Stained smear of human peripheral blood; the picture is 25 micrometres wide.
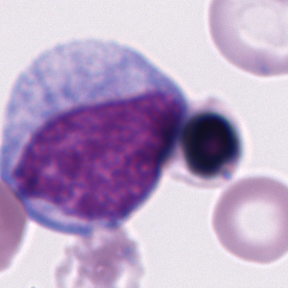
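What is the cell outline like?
Rounded and smooth.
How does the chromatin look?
Finely stippled and reddish-purple.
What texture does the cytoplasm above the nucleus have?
Mottled and lacy, with no distinct granules visible.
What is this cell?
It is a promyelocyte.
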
